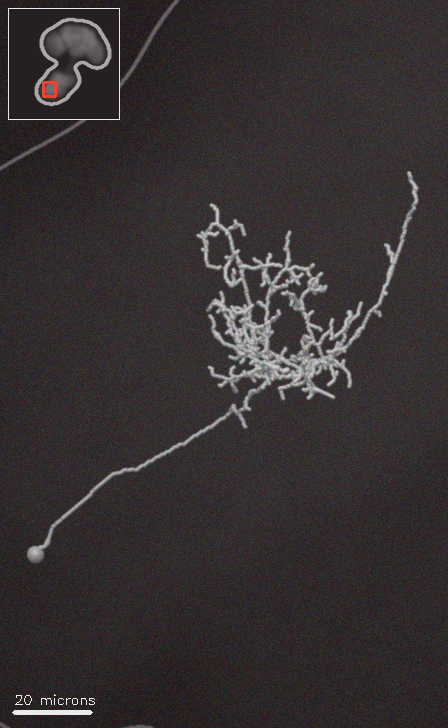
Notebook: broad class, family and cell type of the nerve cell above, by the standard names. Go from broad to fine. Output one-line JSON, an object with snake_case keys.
{"broad_class": "nerve-cord intrinsic neuron", "family": "hemilineage 20A.22A", "cell_type": "IN20A.22A058"}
